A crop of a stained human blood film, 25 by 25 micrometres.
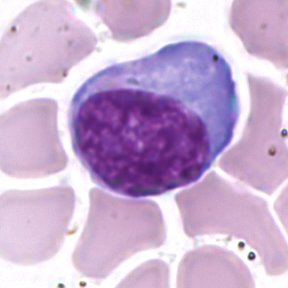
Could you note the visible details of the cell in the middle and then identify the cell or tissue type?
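Look at where the nucleus sits: off-centre, pushed down toward the lower left. Its chromatin is dark purple and coarsely clumped. There's a lot of cytoplasm, making a broad region above the nucleus, and the outline is smooth, with nothing projecting from the surface. So this one's a plasma cell.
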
